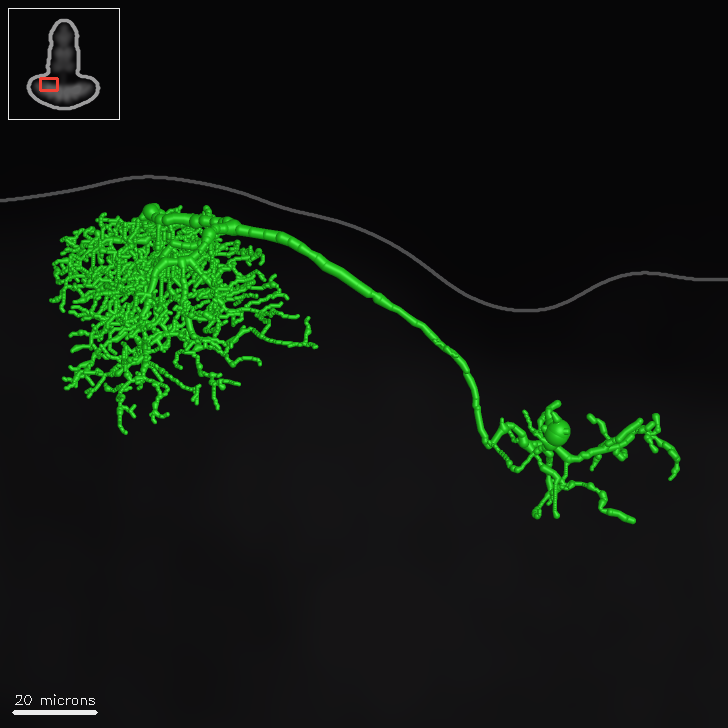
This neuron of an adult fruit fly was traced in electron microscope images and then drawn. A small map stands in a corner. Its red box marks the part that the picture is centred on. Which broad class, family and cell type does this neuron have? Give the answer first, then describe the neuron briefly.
It is a visual projection neuron. Its family is LPT. Its cell type is LPT26. Its cell body lies on the right of the picture. From left to right in the picture it spans about 160 microns.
